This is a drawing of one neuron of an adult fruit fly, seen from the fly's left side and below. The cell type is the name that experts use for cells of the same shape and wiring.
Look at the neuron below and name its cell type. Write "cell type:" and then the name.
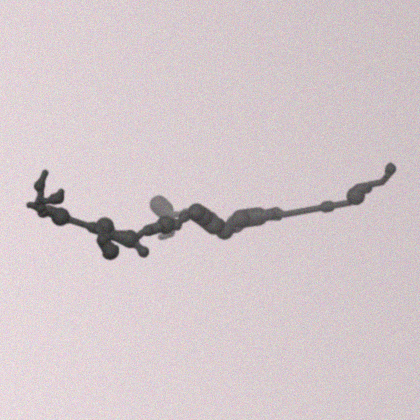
cell type: SNta28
